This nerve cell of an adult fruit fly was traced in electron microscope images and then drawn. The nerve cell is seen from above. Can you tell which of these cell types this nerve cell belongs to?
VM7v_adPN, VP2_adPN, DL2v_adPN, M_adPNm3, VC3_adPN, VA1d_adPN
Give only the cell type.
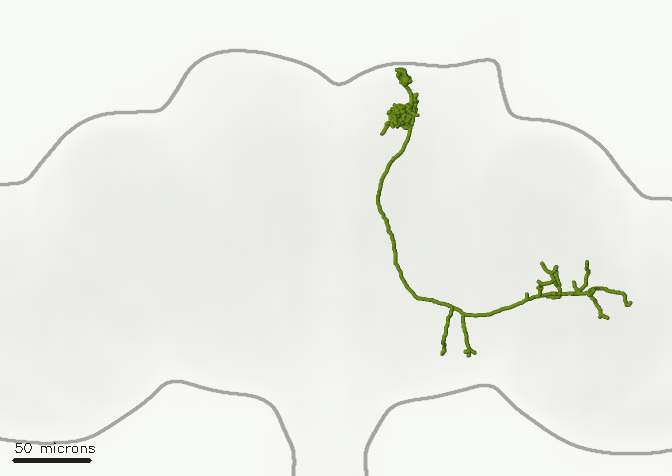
VM7v_adPN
